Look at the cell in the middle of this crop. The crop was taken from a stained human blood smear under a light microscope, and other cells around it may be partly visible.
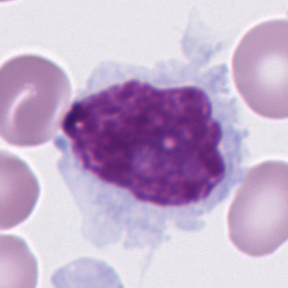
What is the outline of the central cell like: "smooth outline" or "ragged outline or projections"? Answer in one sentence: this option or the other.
The cell's outline is ragged or frayed, or has projections, blebs or tags.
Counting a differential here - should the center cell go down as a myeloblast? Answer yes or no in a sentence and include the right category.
No, the centre cell is not a myeloblast but a hairy cell.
